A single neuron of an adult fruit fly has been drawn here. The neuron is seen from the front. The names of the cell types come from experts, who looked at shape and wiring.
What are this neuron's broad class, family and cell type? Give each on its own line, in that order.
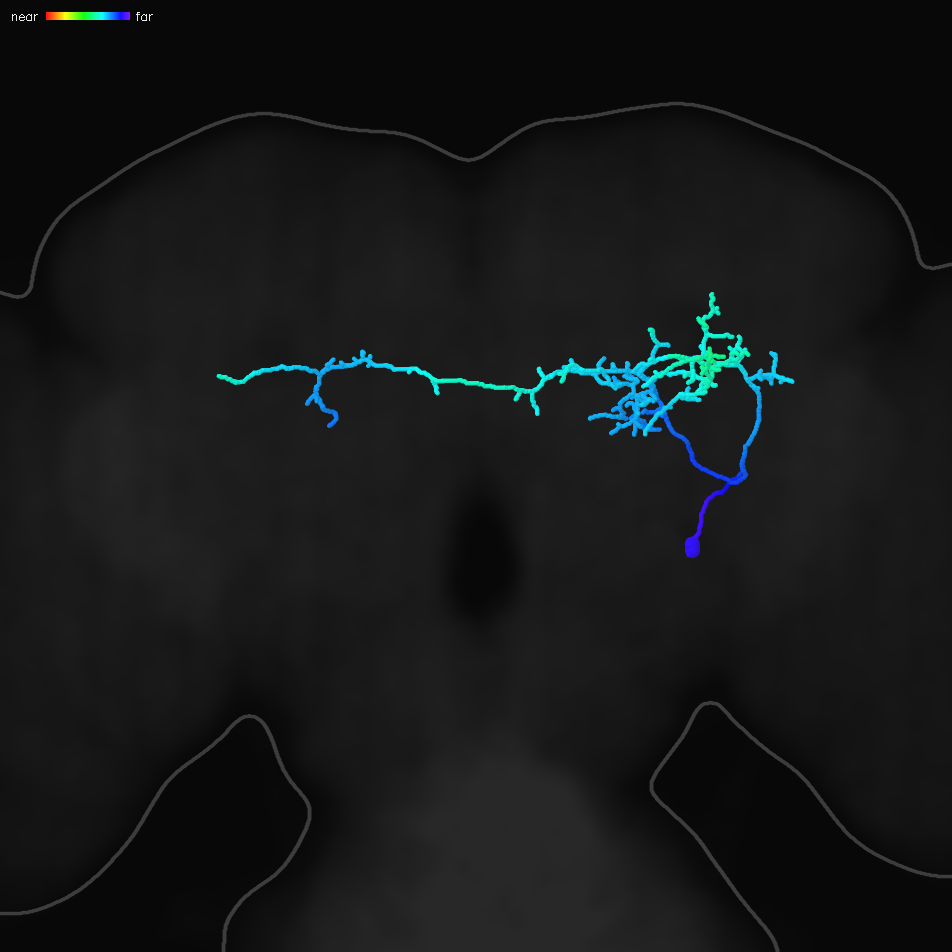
central-brain intrinsic neuron
hemilineage VPNp&v1_ventral
CL282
